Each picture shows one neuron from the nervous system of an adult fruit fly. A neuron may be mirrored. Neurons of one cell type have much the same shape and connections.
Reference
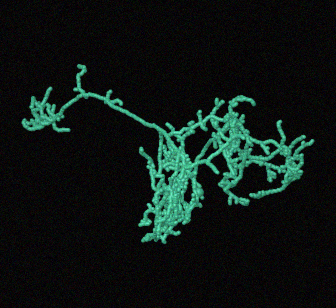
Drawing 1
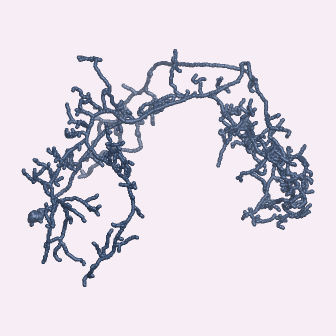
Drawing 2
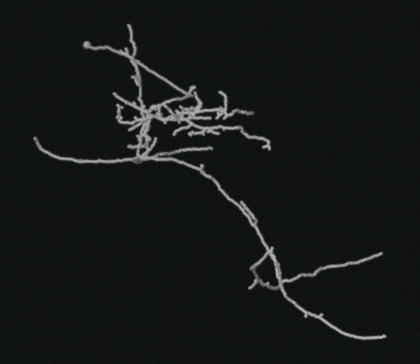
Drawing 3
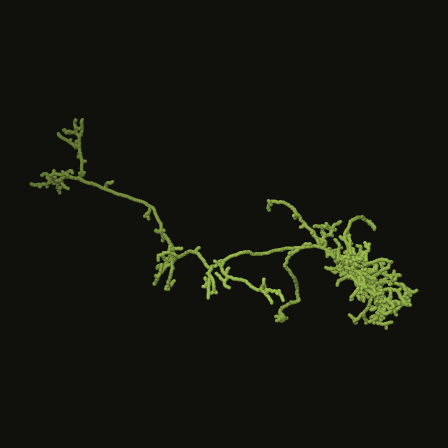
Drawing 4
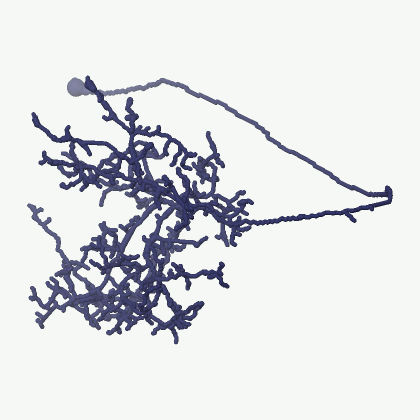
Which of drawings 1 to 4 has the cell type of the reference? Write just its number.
1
